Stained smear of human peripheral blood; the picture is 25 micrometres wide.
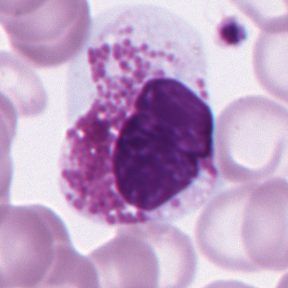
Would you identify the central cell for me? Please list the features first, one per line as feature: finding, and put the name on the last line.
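Lobes: two broad lobes overlapping each other
Position of nucleus: toward the right side of the cell
Chromatin: dense, dark purple
Cytoplasm between granules: pale, almost colourless
Cell type: eosinophil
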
